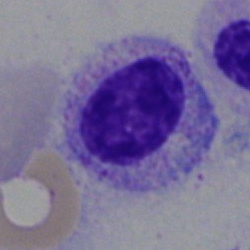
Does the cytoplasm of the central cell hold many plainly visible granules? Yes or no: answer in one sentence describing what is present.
Yes, the cytoplasm of the cell is rich in visible granules.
